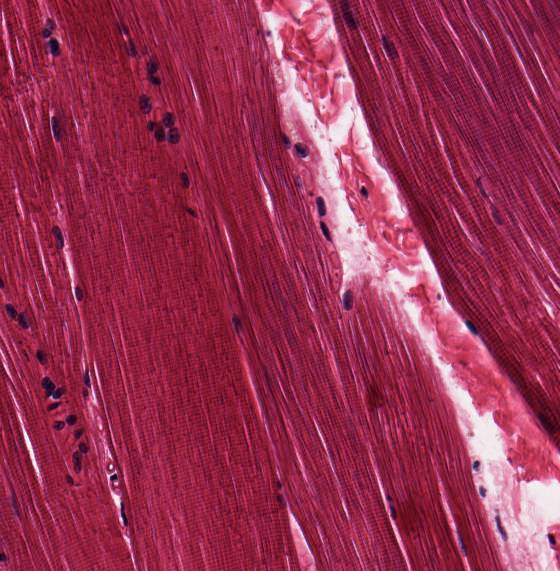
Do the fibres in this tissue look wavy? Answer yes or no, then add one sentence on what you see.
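No. The fibres are unbranched and run as separate straight bands.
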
